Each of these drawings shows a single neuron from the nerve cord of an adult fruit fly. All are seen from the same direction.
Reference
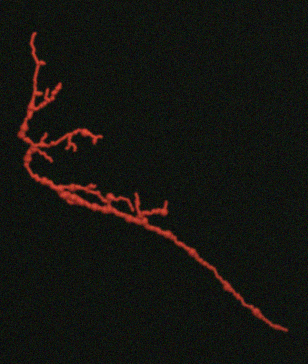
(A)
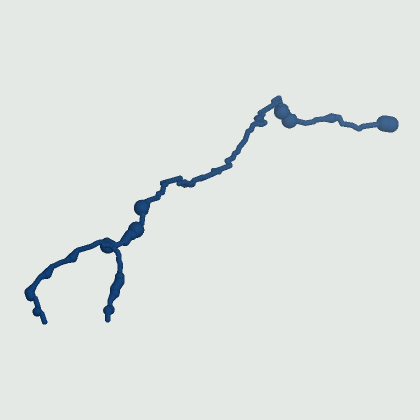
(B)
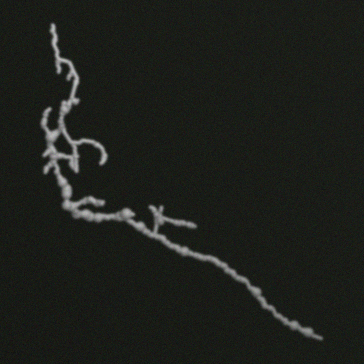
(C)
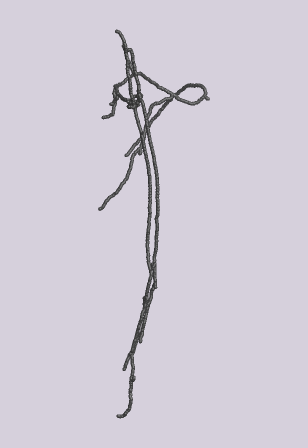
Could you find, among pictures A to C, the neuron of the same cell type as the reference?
B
